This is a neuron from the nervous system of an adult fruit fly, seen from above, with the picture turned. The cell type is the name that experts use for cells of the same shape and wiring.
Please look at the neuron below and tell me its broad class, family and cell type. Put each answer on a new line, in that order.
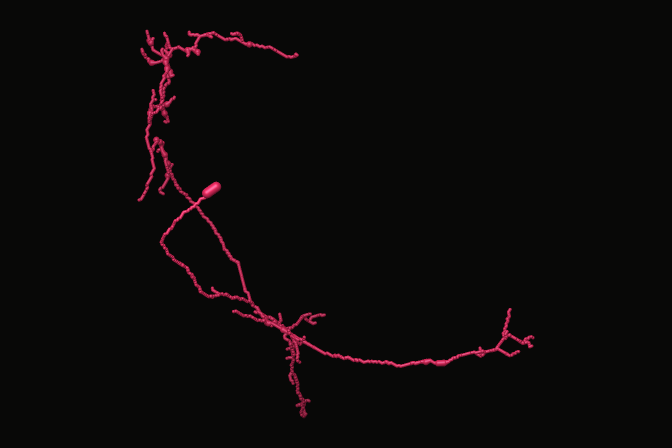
central-brain intrinsic neuron
hemilineage SMPpd1
CB2720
